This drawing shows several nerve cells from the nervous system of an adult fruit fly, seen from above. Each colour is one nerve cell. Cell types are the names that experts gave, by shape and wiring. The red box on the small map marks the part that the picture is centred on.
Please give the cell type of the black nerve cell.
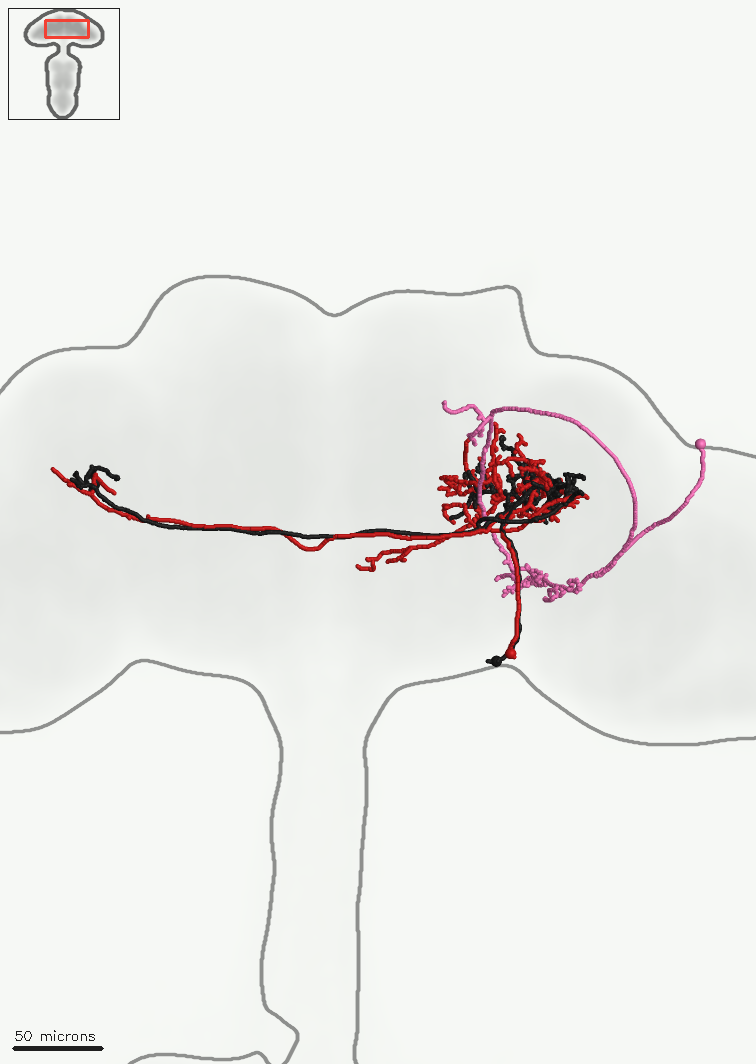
WED118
